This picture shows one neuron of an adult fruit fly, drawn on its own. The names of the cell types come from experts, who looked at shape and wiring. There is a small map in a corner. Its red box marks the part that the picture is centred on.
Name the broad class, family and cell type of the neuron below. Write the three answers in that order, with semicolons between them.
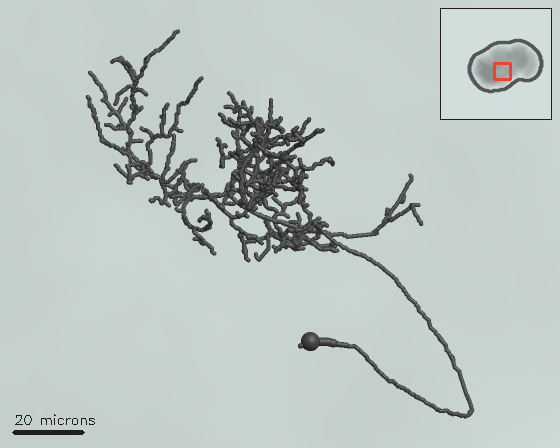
central-brain intrinsic neuron; hemilineage MD3; WED207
